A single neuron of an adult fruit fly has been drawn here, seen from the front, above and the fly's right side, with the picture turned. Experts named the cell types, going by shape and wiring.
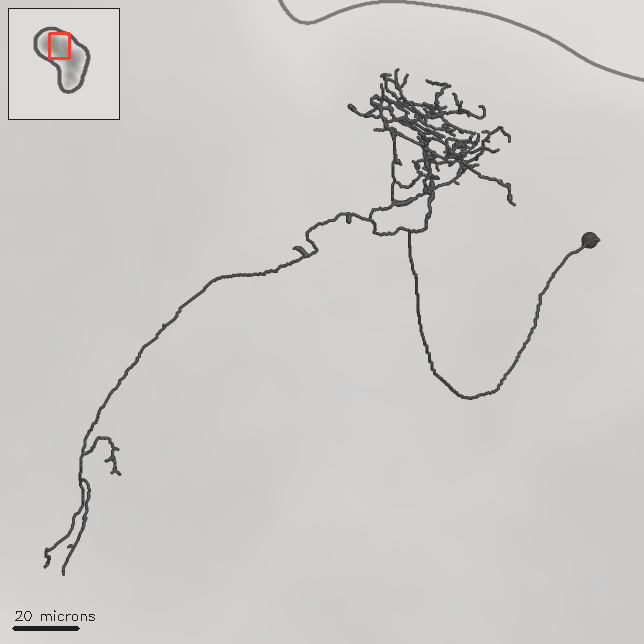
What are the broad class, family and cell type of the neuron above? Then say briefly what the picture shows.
It is a central-brain intrinsic neuron. The family is hemilineage LB5. Its cell type is PRW026. From left to right in the picture it spans about 180 microns. Dozens of branch ends can be seen.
